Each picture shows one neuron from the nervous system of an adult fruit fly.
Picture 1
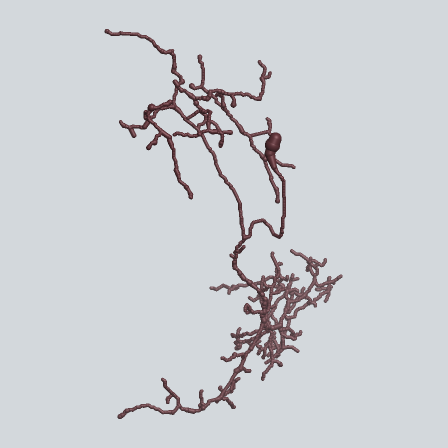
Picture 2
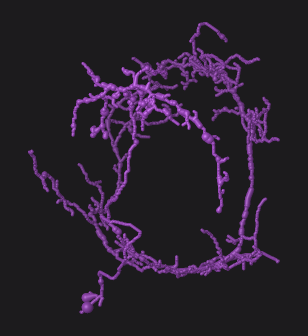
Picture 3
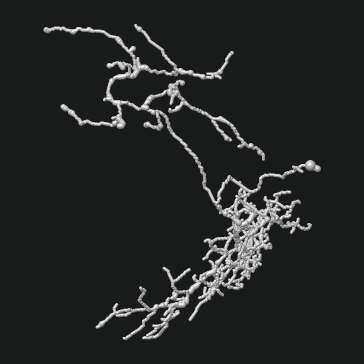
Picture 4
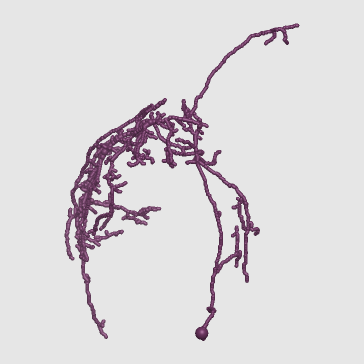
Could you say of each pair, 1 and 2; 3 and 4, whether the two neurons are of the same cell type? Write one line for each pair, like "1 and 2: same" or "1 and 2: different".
1 and 2: different
3 and 4: different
